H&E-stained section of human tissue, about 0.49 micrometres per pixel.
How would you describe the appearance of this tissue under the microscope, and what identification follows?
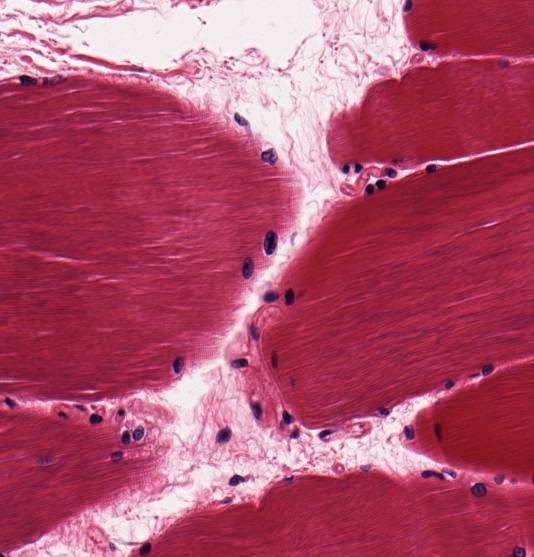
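These muscle fibres are cut along their length, and within the pink cytoplasm I can see fine, closely packed parallel lines. The nuclei sit at the edges of the fibres, just beneath their surfaces, rather than in the centres. They're small, dark blue-purple and oval to elongated. I find no fat cells anywhere in the field. This is skeletal muscle.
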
